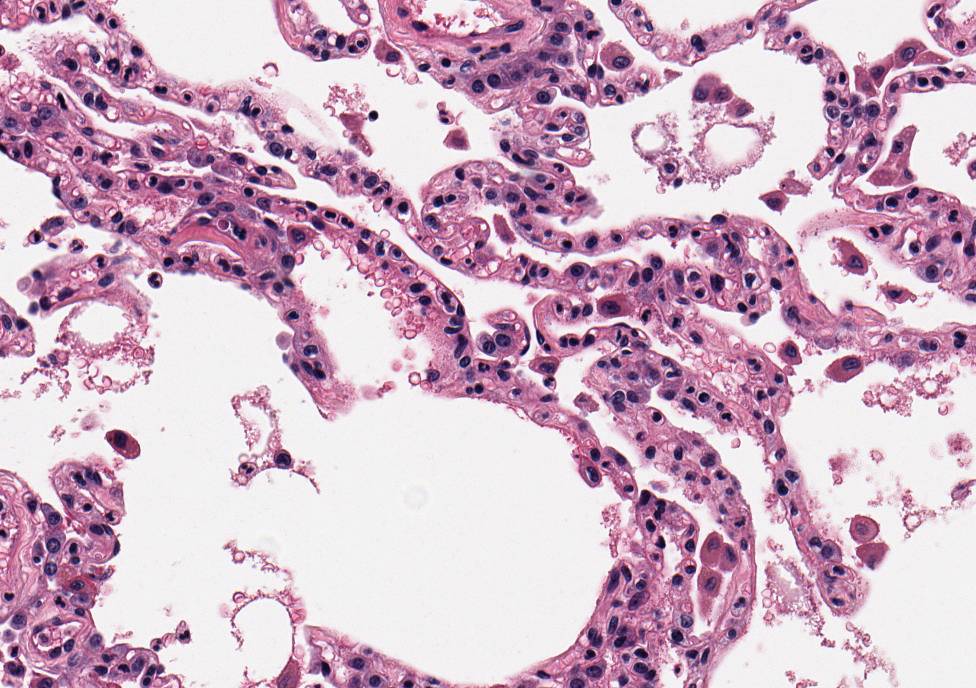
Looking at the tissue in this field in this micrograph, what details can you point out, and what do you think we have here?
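Thin, branching, interconnected tissue strands divide the field into many open spaces, the largest, mostly empty, in the lower centre. Small round pink red blood cells cluster along strand edges centre-left, above it. This tissue is lung.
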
